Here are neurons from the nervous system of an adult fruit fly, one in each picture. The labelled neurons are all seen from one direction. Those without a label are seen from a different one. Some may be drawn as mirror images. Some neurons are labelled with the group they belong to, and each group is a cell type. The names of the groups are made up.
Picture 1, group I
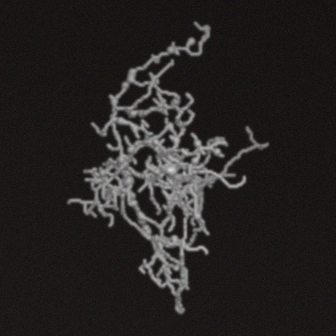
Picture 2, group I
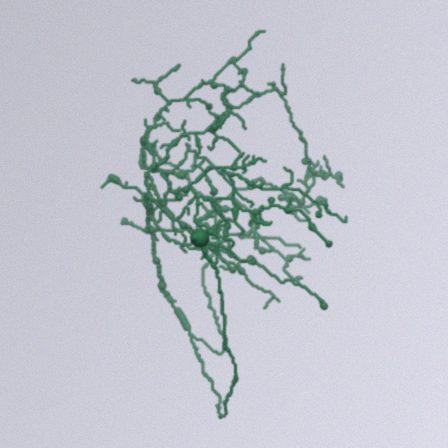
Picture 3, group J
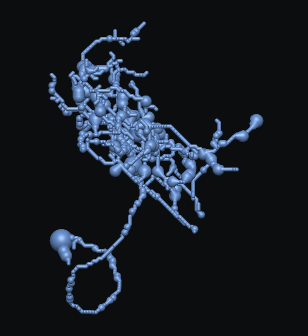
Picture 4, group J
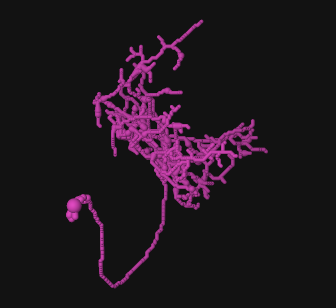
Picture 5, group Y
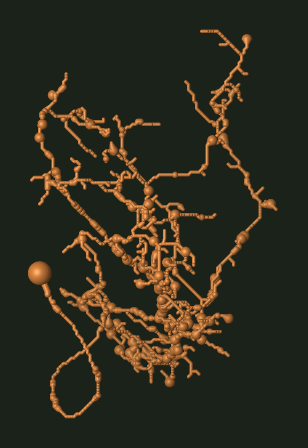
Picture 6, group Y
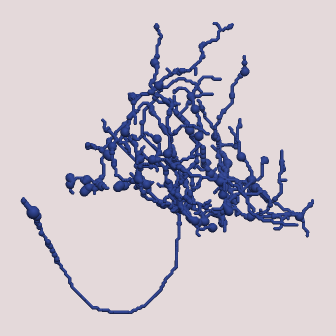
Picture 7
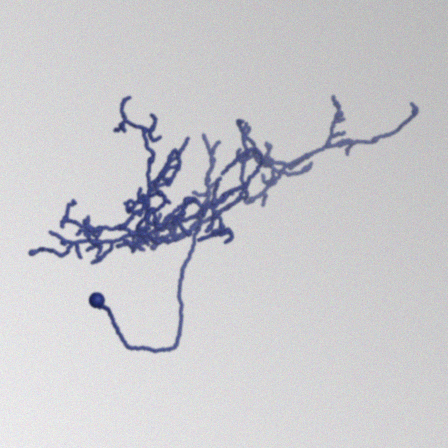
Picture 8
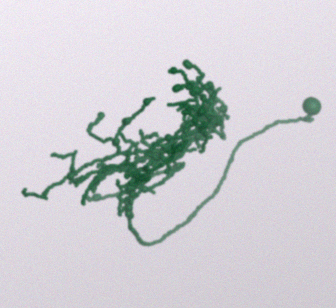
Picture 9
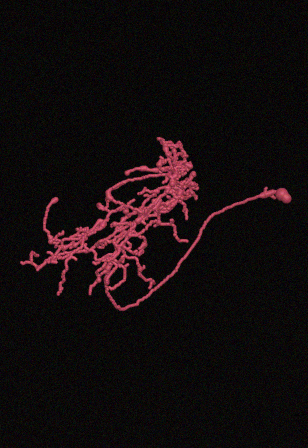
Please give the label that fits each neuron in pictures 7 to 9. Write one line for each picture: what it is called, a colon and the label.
7: group Y
8: group I
9: group I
